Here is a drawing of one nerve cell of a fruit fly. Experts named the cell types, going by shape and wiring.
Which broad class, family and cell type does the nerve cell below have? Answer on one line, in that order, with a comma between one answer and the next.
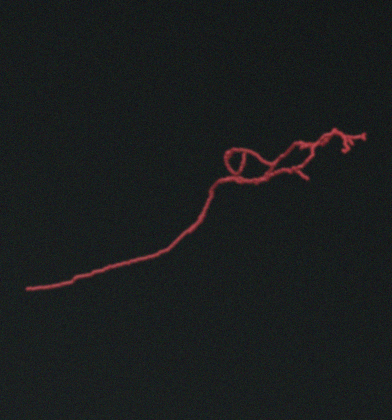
sensory neuron entering the nerve cord, class gustatory, WG3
